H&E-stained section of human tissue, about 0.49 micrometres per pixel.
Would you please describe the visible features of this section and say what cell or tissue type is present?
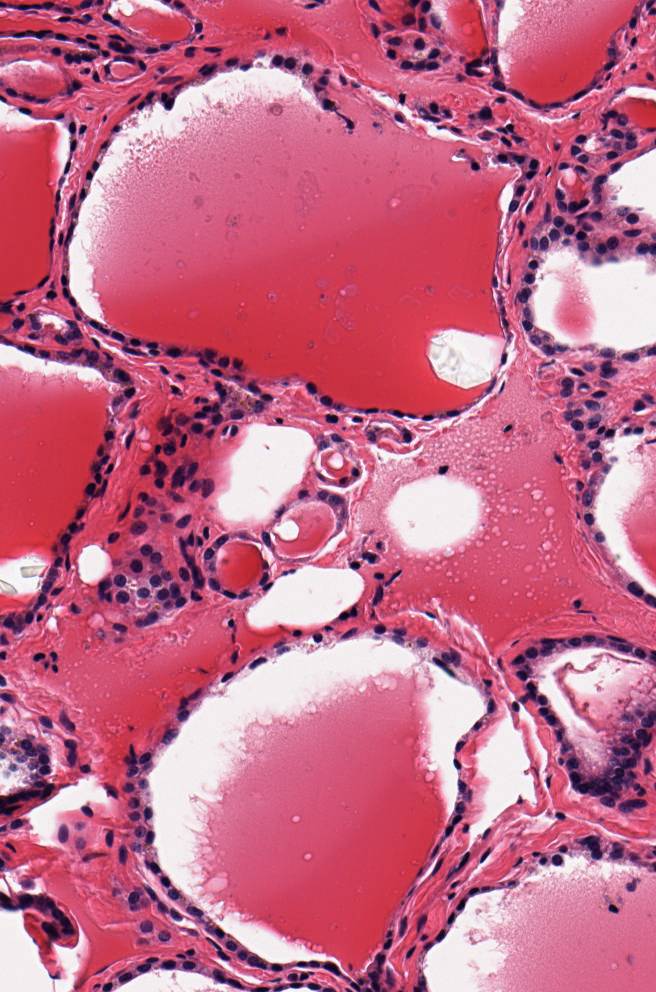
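Start with the follicles: each is lined by one layer of flattened to low cuboidal cells whose small, round, dark nuclei don't overlap. Between the large follicles, mid-field, lies a cluster of much smaller ones. Thin strands of pink fibrous stroma separate them. This is thyroid.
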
